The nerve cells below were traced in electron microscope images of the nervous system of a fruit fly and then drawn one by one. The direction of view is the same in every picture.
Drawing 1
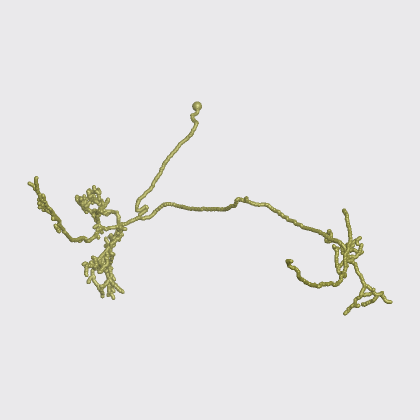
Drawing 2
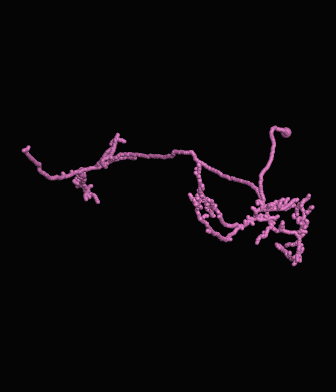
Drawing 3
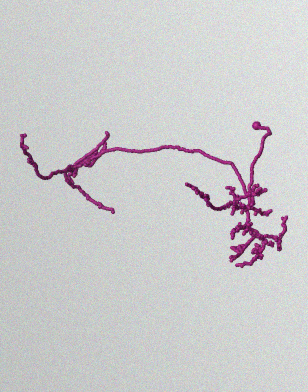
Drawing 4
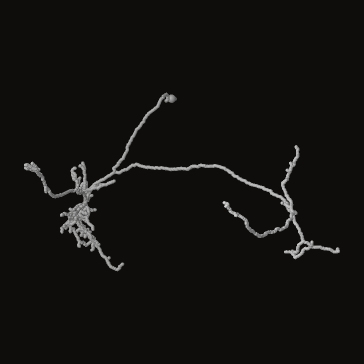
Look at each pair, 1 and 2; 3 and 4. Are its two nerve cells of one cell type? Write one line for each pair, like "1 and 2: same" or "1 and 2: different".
1 and 2: same
3 and 4: same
